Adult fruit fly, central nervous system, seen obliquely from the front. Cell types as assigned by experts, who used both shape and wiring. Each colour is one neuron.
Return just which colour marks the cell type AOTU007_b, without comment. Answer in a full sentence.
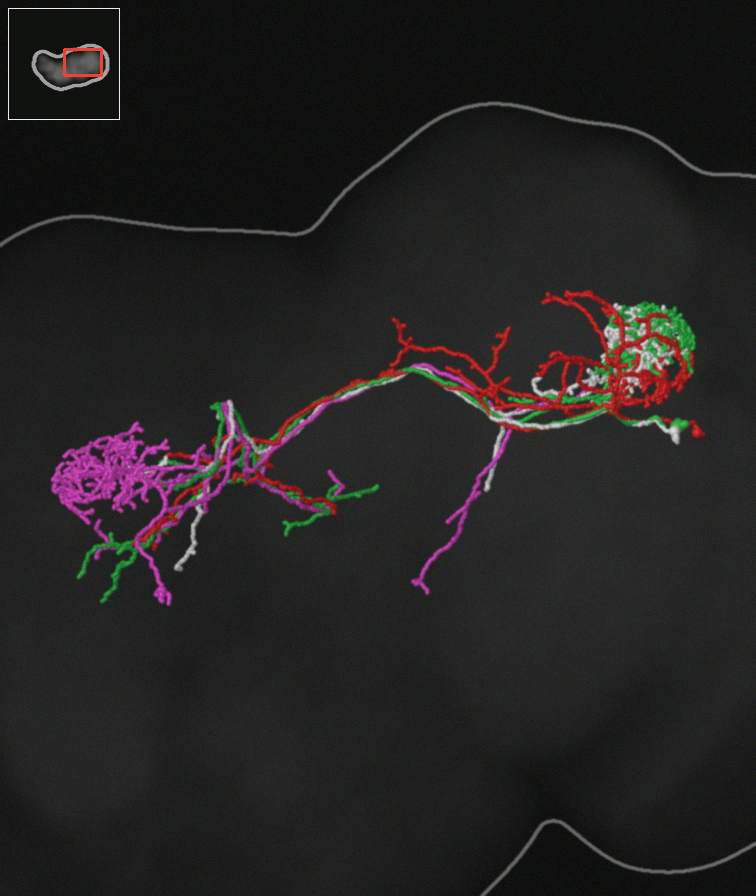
The colour is green.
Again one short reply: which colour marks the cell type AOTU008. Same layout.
The colour is white.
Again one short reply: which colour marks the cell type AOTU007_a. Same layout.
The colour is red.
